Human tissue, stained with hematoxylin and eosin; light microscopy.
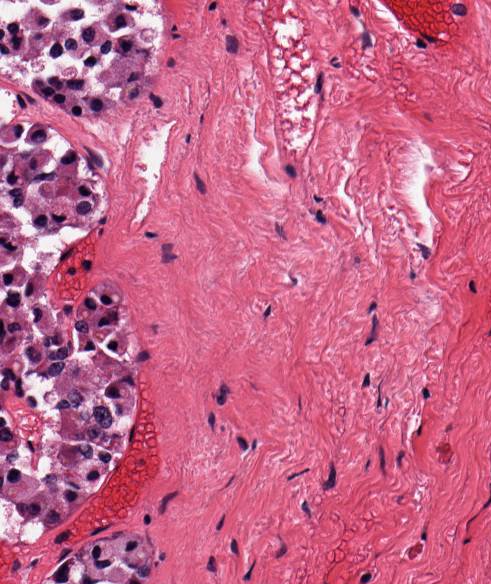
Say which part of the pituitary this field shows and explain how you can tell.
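The dense connective tissue in this field appears as dense fibrous tissue filling its centre and right side.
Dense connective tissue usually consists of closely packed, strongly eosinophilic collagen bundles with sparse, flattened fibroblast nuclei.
Along the left edge lie nests of closely set polygonal cells with ample granular pink-purple cytoplasm. Thin-walled channels packed with red blood cells run between and beside these nests, and a vessel filled with red blood cells sits in the top right corner.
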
